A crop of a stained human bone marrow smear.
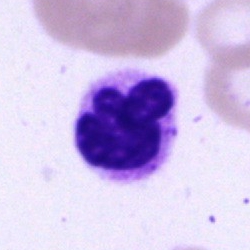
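Segmented neutrophil, central cell, stained human bone marrow smear. Checked in turn for this segmented neutrophil: nucleus fills most of the cell; chromatin dense, dark purple; thin pale lilac cytoplasmic rim around the nucleus; no coarse orange granules.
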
